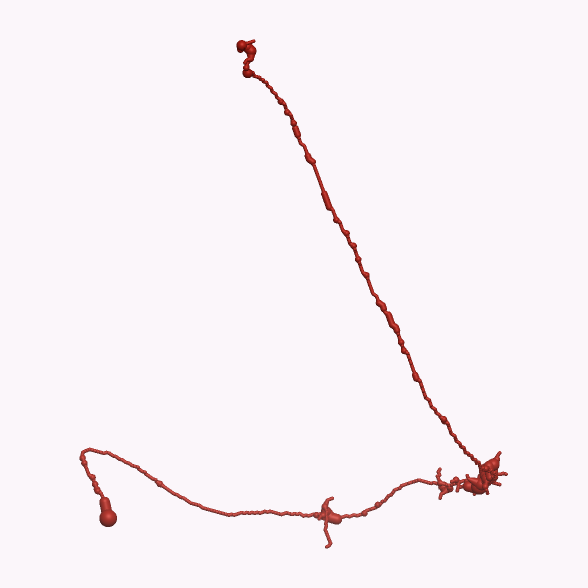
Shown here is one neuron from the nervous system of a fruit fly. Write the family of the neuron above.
C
